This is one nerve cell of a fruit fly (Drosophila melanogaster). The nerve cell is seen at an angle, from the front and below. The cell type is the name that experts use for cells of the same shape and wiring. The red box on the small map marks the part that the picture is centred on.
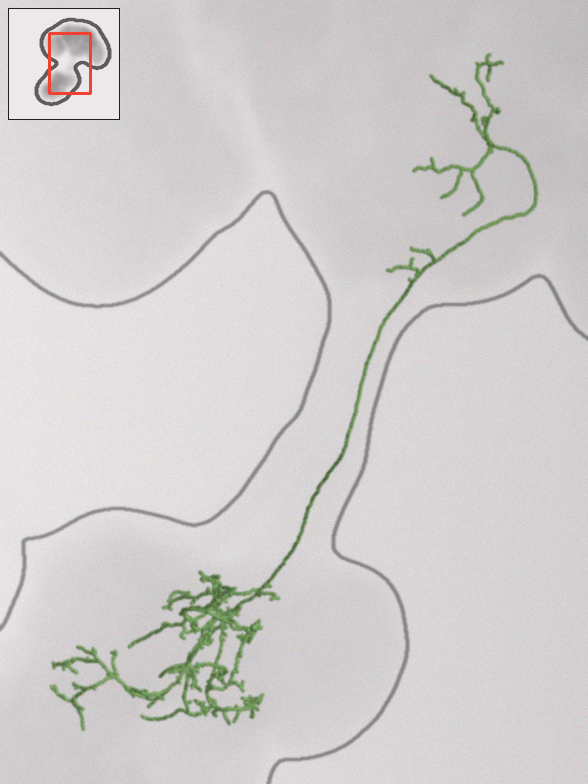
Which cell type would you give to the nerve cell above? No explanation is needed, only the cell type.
AN08B066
